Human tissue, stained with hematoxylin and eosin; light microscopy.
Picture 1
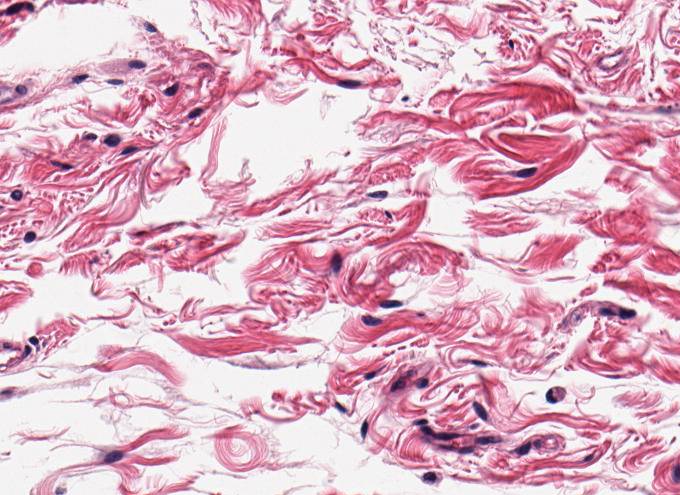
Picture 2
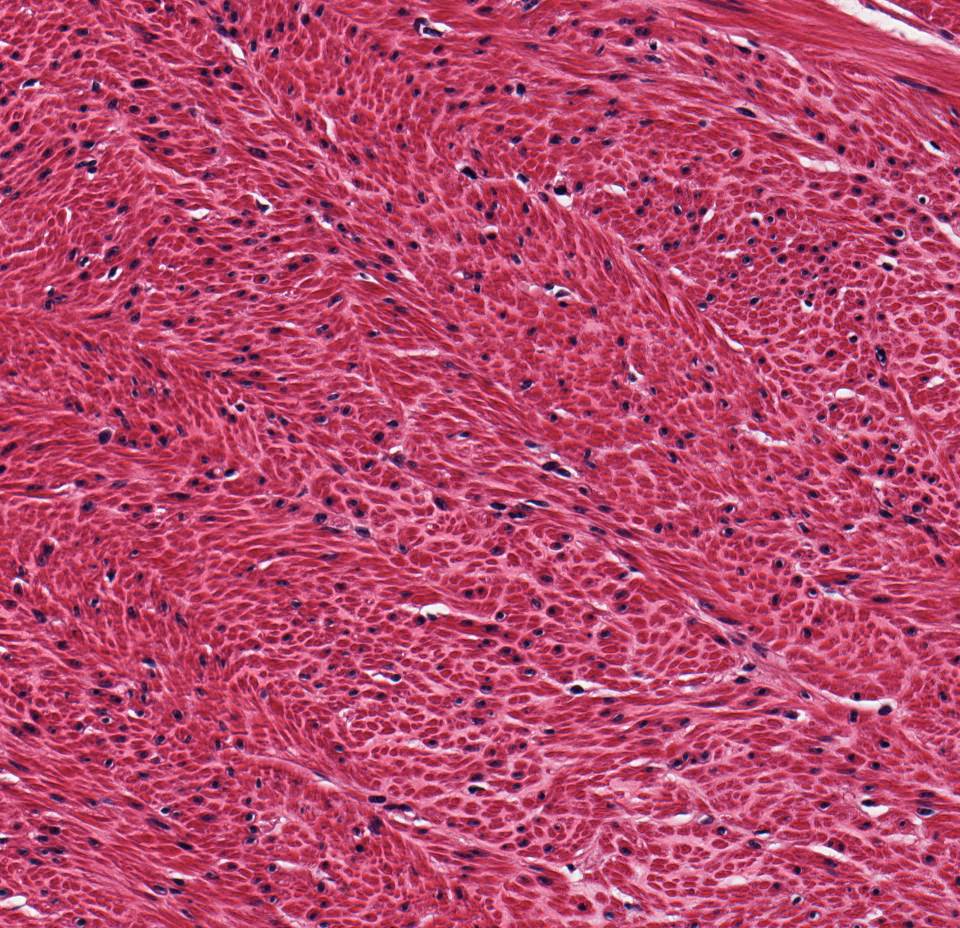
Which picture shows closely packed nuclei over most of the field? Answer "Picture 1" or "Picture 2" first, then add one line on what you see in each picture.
Picture 2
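Picture 1: Cells are sparse relative to the amount of fibrous material.
Picture 2: The whole field is filled by densely packed smooth muscle cells arranged in interlacing bundles.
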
